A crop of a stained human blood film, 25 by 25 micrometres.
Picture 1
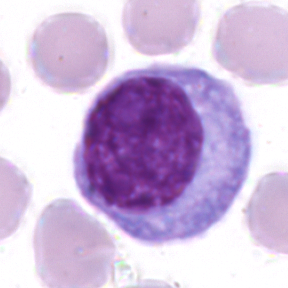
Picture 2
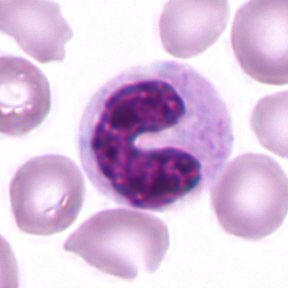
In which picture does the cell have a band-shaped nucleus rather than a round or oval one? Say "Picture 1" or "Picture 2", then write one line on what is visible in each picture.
Picture 2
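Picture 1: The nucleus is round to oval with no indentation or lobes.
Picture 2: The nucleus is a single unsegmented band curved like a letter C.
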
